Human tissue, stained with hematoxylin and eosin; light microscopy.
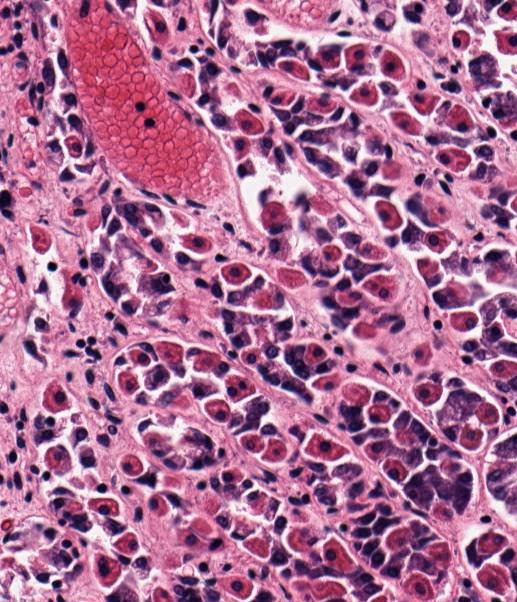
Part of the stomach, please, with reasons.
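These are fundic glands. The giveaway is the many cells scattered through the nests with abundant bright red cytoplasm.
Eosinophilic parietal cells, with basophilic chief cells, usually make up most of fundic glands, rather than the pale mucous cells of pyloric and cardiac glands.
The nests show no central lumens, and narrow white clefts separate many cell groups from the stroma.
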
